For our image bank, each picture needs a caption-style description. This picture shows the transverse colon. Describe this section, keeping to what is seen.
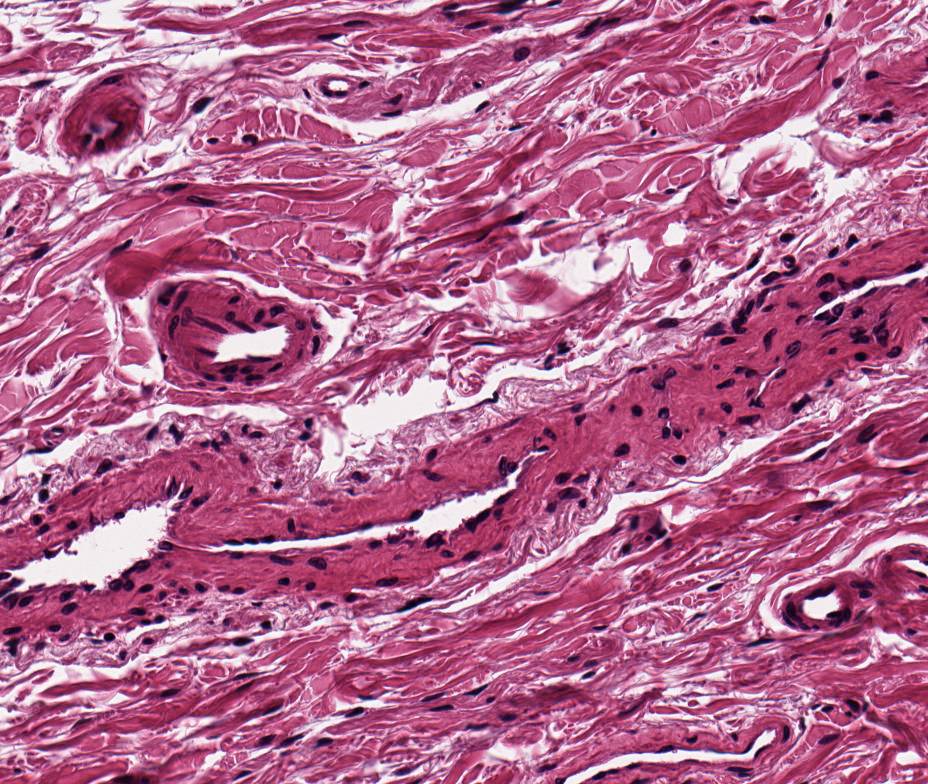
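Left of centre is a small thick-walled vessel whose lumen is a narrow slit. The field contains no epithelium anywhere and no fat cells.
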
